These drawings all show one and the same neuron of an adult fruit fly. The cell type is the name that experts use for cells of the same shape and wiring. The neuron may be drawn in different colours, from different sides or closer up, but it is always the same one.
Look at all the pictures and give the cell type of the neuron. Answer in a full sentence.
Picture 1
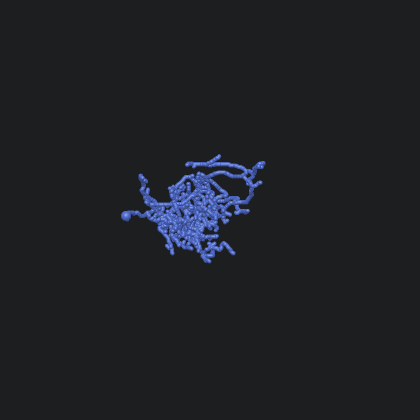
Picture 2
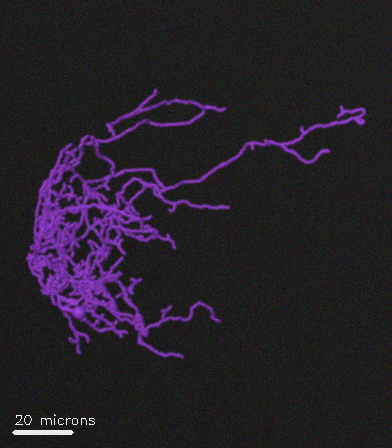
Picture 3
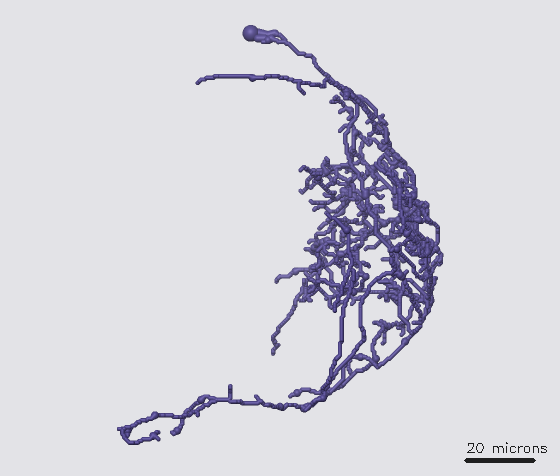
The cell type is AVLP310.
